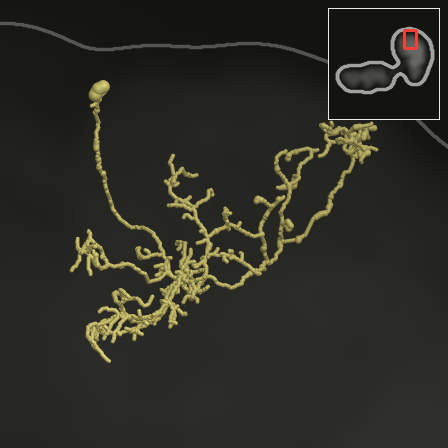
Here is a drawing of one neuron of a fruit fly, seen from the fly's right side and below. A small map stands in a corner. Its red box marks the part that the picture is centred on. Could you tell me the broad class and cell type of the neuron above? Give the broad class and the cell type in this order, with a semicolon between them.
central-brain intrinsic neuron; SLP384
